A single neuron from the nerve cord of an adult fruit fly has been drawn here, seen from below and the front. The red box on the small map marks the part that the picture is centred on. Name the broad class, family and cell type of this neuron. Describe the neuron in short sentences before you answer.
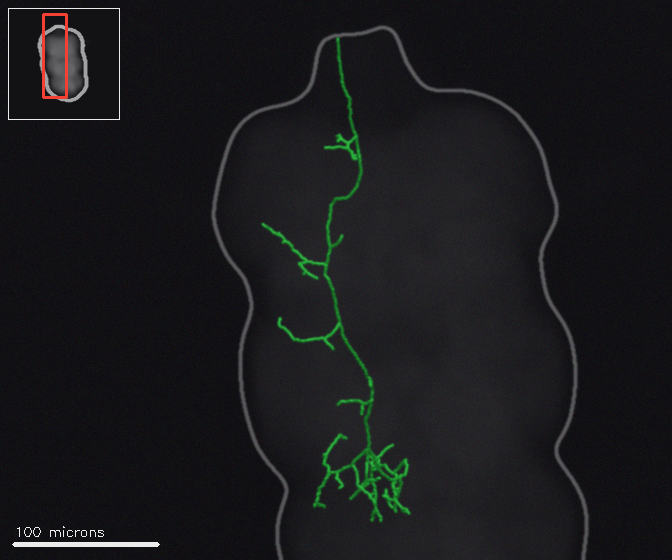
The drawing shows no cell body. By the scale bar it is about 350 microns tall in this view. Its broad class is descending neuron. Its family is hemilineage LB7. The cell type is DNge082.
